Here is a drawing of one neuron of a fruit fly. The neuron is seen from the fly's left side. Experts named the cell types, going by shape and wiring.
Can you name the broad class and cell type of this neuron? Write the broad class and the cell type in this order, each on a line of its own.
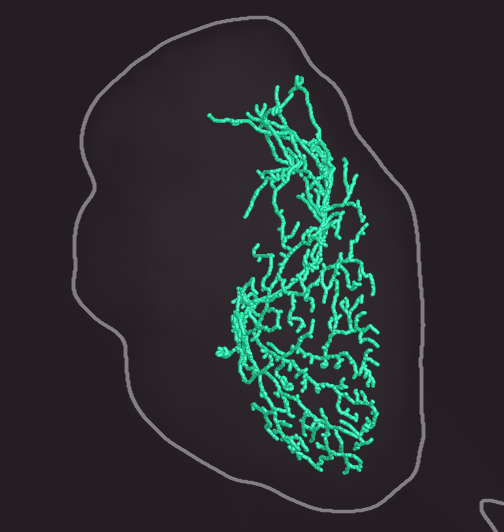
visual centrifugal neuron
aMe17b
